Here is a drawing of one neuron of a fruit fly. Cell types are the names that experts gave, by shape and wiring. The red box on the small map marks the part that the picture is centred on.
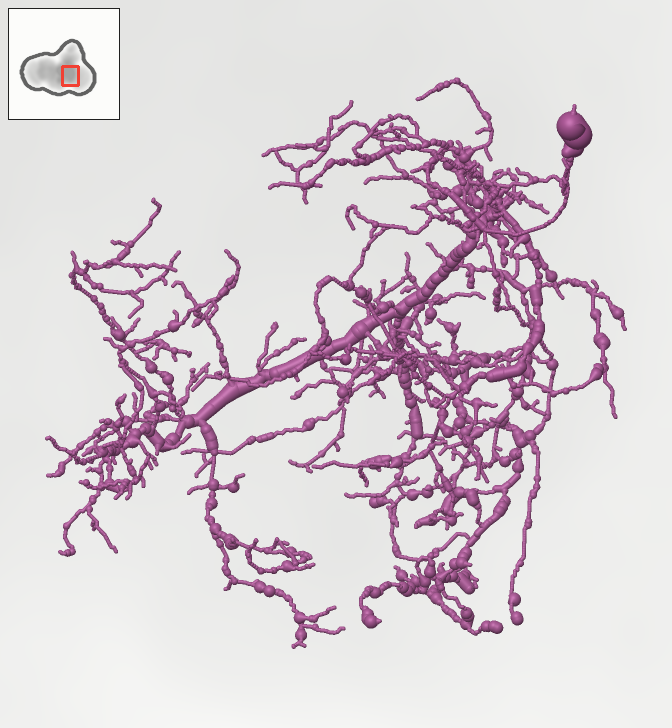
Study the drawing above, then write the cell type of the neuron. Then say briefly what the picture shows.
It is of cell type IN03A022. Its broad class is nerve-cord intrinsic neuron. More than a hundred branch ends can be seen. In this view it is about as wide as it is tall.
